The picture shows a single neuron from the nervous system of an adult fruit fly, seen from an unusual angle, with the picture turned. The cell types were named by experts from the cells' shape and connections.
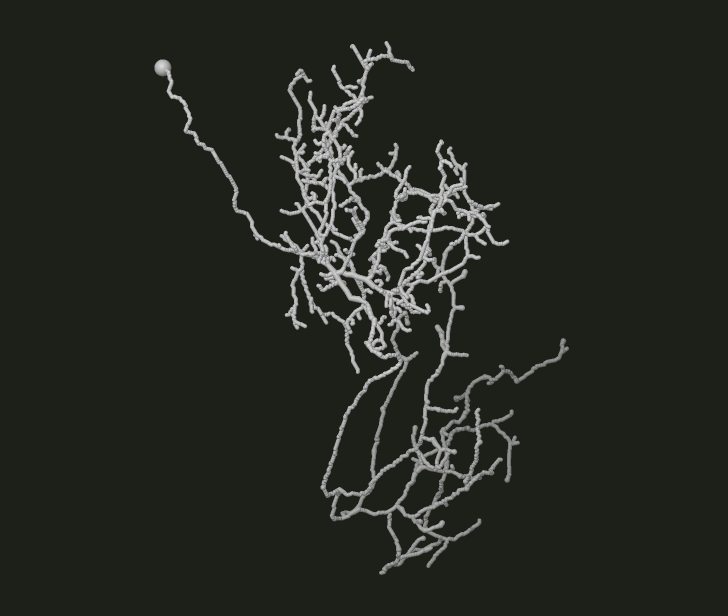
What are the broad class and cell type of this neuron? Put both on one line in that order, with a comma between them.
nerve-cord intrinsic neuron, INXXX307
